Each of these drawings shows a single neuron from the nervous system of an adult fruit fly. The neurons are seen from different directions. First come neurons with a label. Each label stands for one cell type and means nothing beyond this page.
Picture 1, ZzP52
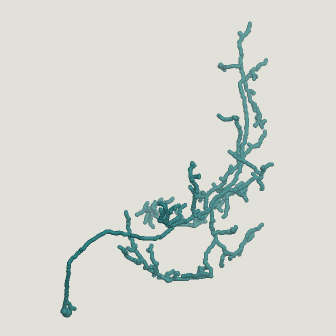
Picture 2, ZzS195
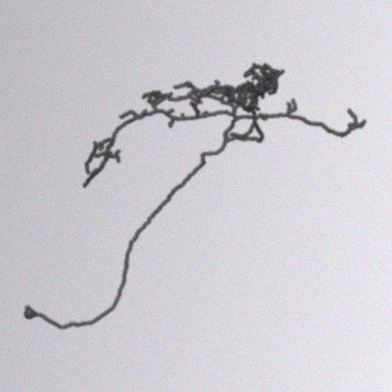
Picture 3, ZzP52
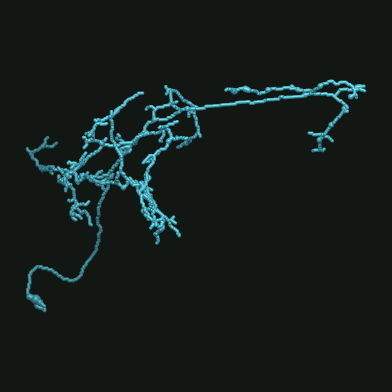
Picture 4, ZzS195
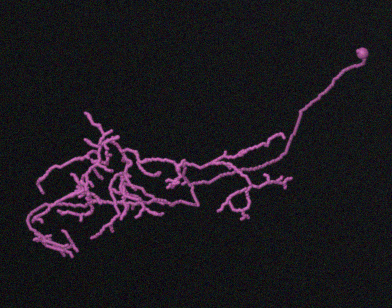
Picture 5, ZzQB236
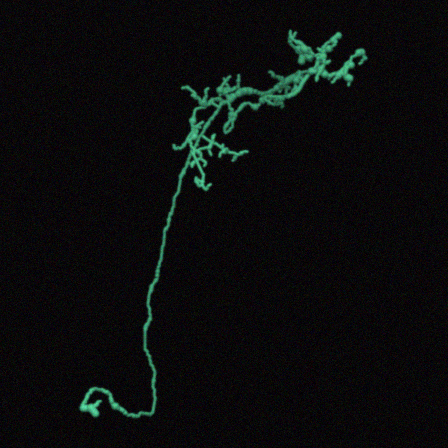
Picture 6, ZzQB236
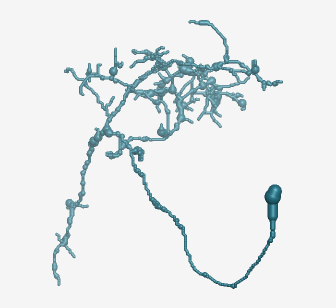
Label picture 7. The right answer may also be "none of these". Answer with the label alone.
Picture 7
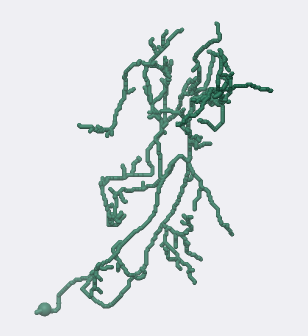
ZzP52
